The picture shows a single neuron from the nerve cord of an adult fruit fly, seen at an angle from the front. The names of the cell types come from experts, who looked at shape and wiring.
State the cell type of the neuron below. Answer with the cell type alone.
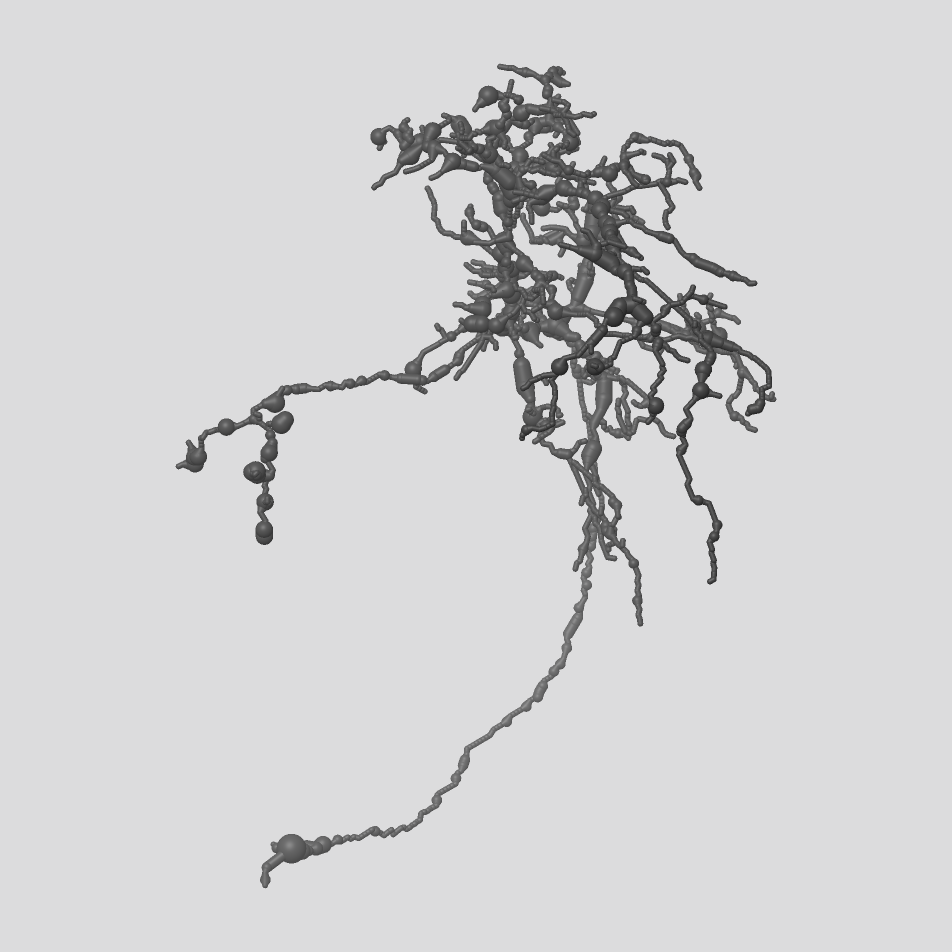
IN04B103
